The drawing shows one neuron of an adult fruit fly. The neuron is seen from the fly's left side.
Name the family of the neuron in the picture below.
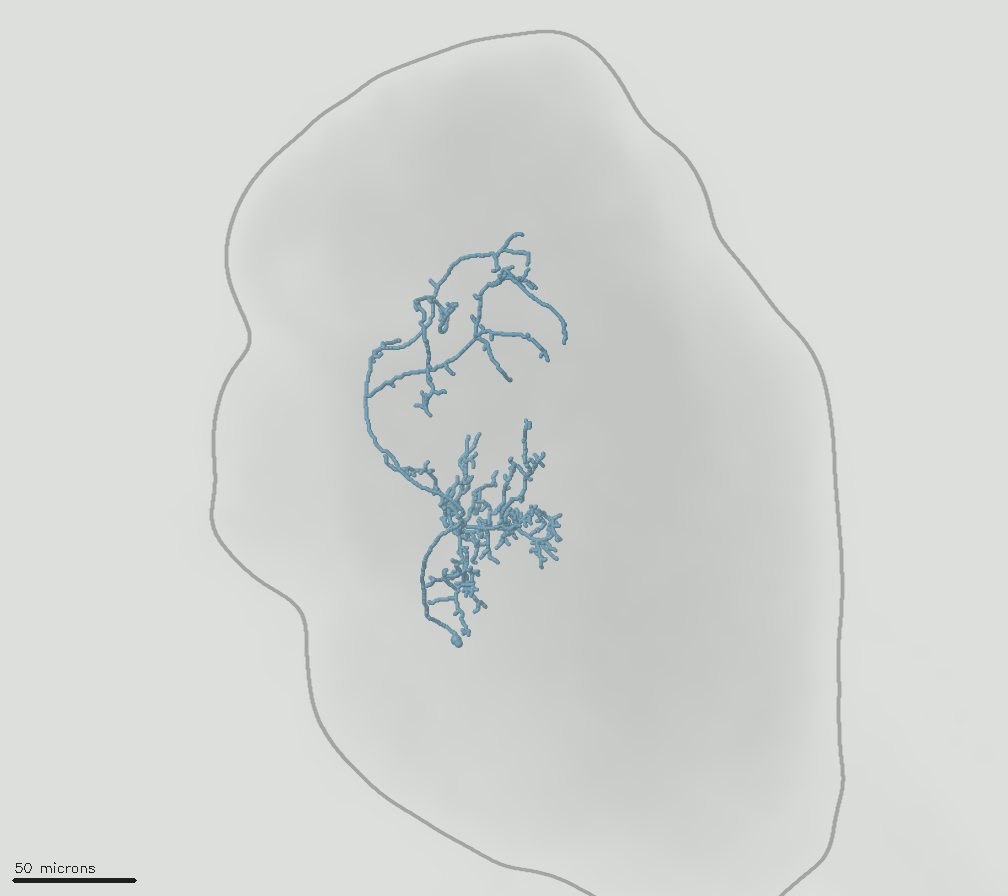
hemilineage LALa1_anterior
